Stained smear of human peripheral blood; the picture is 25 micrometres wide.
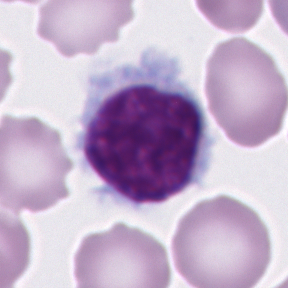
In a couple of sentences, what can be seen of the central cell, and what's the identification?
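Fine hair-like projections of cytoplasm give the cell a ragged edge, most marked along the top. The cytoplasm is pale blue and forms a narrow rim, widest above the nucleus, with no distinct granules. The nucleus is round in outline, about 10 micrometres across, and fills about 70% of the cell's area. The cell is a hairy cell.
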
